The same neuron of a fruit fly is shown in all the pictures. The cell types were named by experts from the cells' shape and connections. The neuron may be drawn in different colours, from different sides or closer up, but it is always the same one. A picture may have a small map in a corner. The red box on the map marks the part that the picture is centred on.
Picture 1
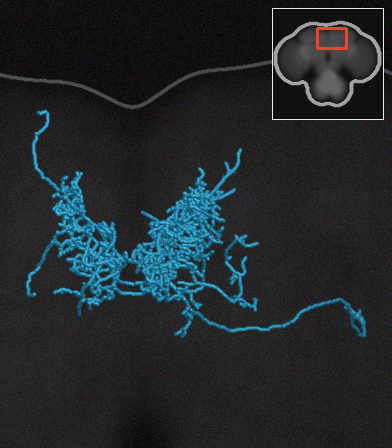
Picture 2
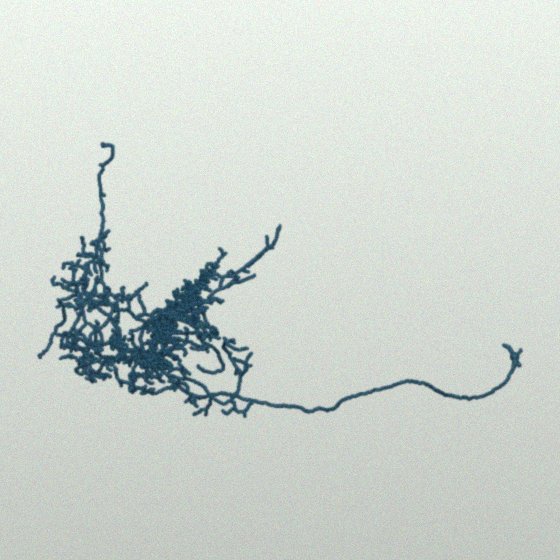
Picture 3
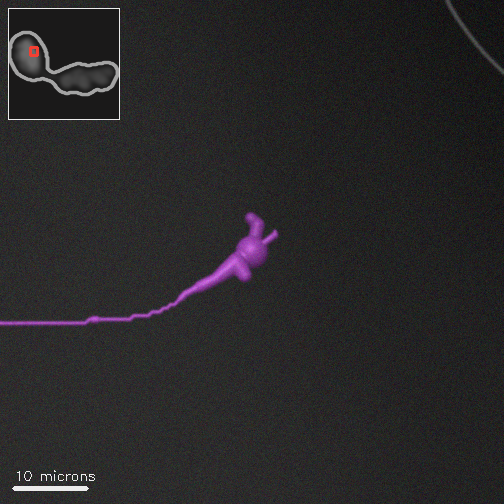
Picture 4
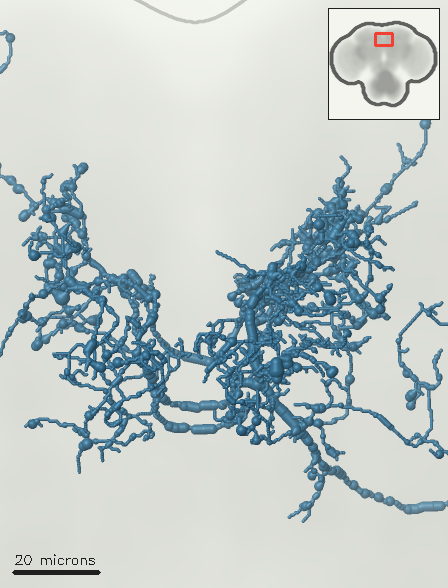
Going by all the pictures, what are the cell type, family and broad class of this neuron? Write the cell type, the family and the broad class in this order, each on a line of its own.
MBON29
hemilineage DL2_ventral
central-brain intrinsic neuron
